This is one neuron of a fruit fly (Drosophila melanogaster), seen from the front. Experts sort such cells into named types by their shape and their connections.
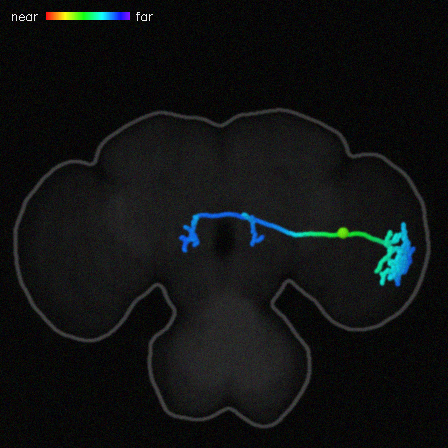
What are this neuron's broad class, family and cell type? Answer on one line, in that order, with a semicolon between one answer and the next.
visual projection neuron; hemilineage VPNl&d1_lateral; MeVP55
